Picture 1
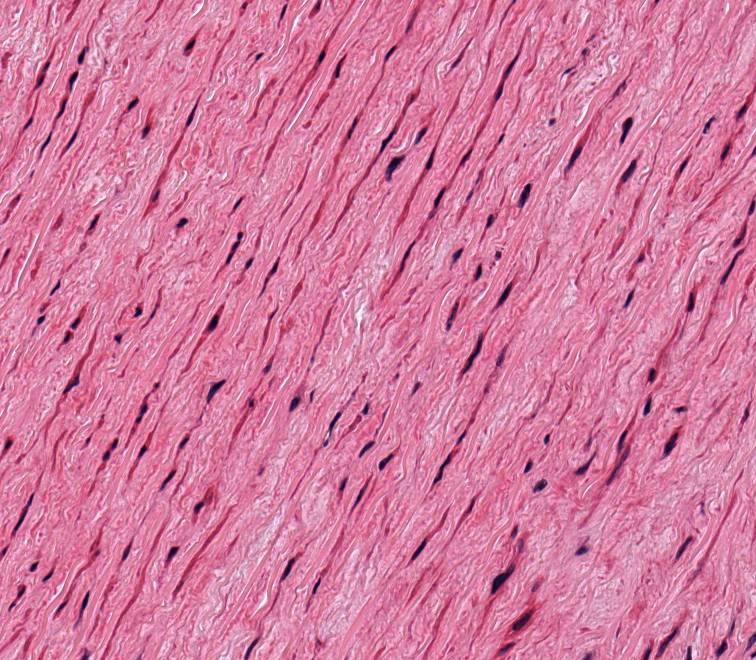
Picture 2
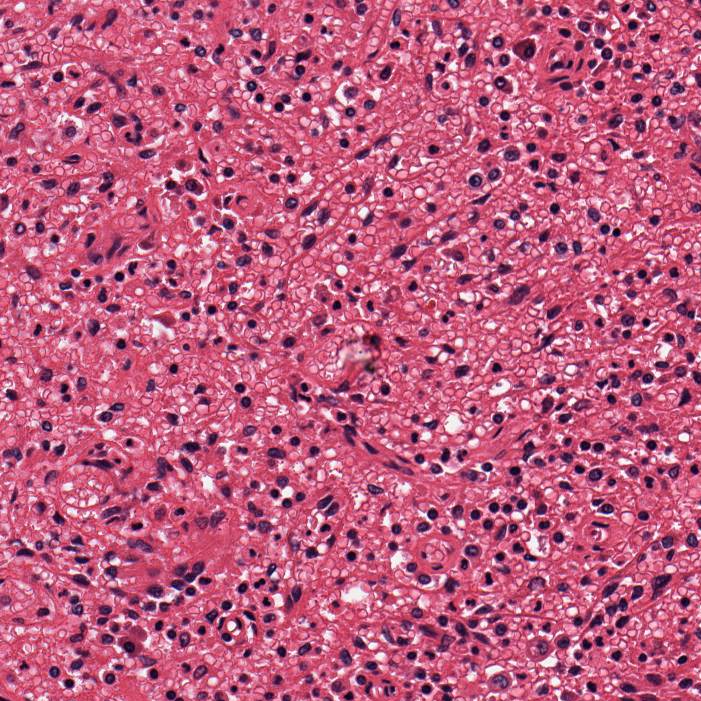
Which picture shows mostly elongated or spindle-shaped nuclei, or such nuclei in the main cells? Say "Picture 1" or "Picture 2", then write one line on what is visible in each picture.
Picture 1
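What picture 1 shows: The nuclei are dark, elongated and lie in rows parallel to the fibres between them.
What picture 2 shows: Most nuclei are small, round and darkly stained.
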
